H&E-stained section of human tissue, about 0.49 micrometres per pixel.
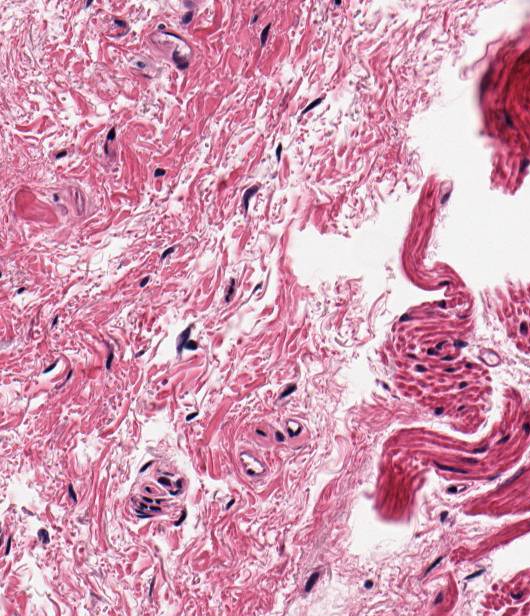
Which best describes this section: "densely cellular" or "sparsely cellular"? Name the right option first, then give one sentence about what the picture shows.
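Sparsely cellular. Sparse small dark spindle-shaped nuclei lie scattered among the collagen bundles.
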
